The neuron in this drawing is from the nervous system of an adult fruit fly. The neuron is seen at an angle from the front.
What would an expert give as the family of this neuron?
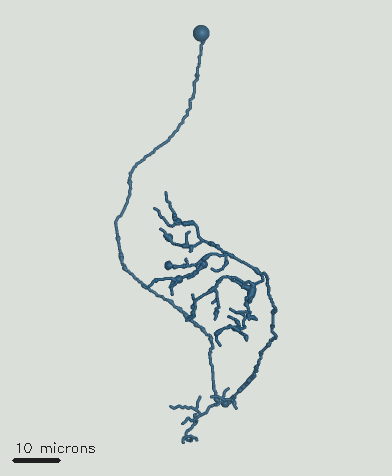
class CX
